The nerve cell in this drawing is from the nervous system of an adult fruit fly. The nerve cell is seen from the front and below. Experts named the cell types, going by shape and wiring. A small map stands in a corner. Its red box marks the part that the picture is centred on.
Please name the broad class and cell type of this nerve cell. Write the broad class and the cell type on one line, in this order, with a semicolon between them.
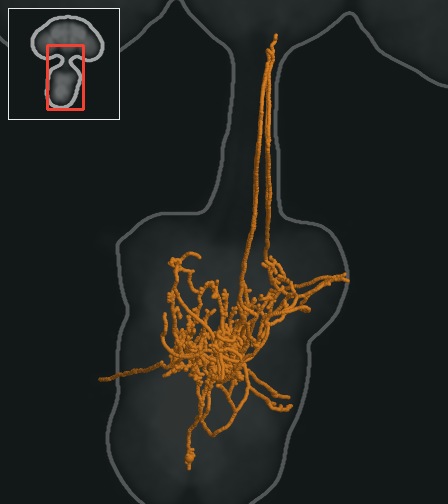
ascending efferent neuron; EAXXX079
